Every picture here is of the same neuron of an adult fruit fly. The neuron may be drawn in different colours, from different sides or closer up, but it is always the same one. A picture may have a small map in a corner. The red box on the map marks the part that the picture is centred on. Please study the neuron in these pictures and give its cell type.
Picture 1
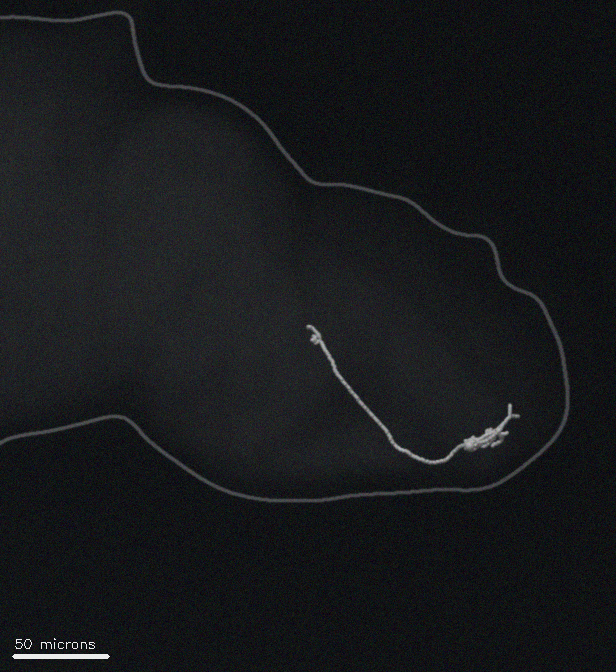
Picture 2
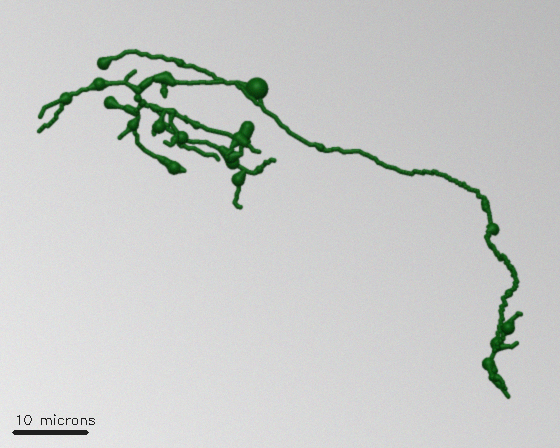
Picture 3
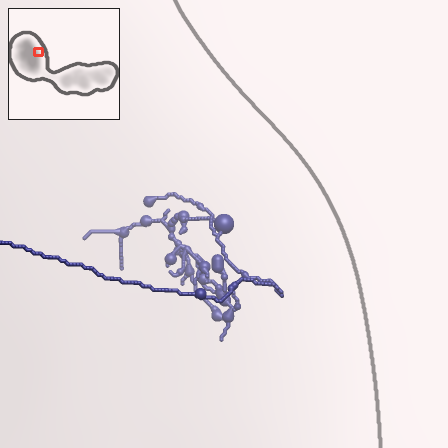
Tm5c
